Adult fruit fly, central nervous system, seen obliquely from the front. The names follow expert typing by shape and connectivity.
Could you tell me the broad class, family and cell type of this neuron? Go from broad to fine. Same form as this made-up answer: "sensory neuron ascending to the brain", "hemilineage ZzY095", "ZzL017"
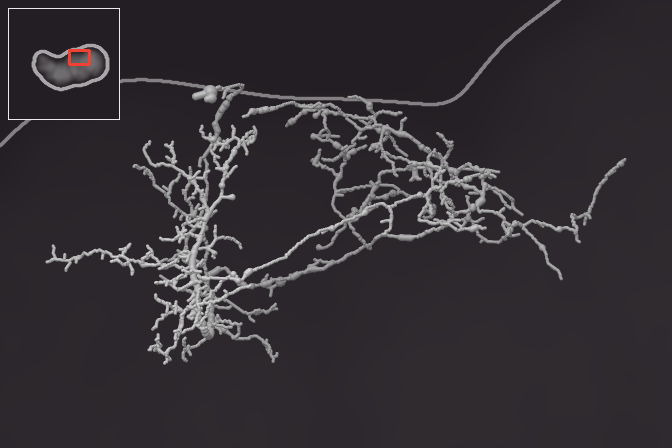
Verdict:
"central-brain intrinsic neuron", "hemilineage SMPpd1", "SMP334"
